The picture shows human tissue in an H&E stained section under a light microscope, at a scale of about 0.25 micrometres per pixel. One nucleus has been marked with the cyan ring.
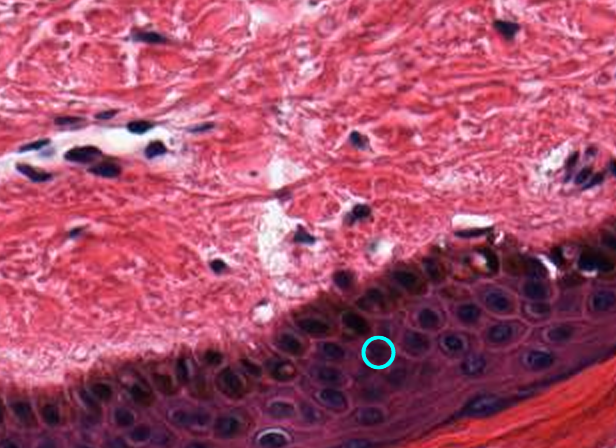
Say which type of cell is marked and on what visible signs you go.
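It is a keratinocyte. The nucleus is round to oval, about the same size as the neighbouring nuclei, and sits roughly in the middle of the cell. A moderate rim of purplish-pink cytoplasm surrounds the nucleus, bounded by a thin, clearly visible cell outline. The cell is polygonal and packed edge to edge with similar cells in a mosaic-like sheet. It lies a few cell layers in from the row of darker, crowded cells that borders the pink fibrous tissue beneath the surface layer.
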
